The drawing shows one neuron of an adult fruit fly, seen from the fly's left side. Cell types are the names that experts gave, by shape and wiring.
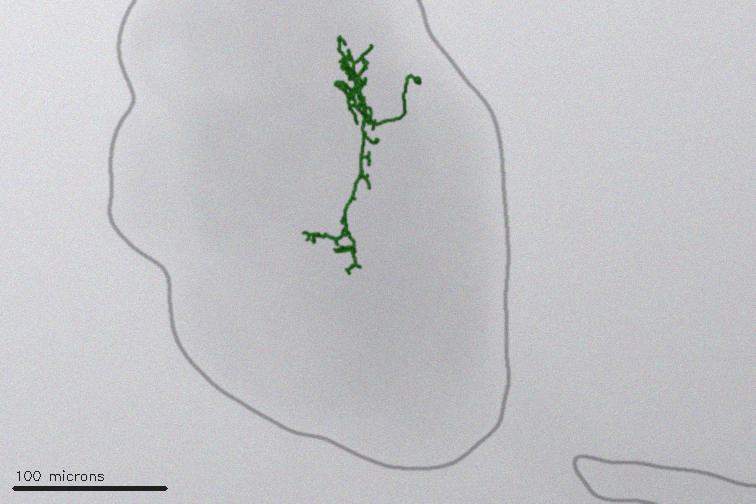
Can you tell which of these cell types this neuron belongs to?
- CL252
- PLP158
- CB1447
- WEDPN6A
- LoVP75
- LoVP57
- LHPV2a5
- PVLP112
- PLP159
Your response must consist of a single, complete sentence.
Cell type WEDPN6A is what this neuron is.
